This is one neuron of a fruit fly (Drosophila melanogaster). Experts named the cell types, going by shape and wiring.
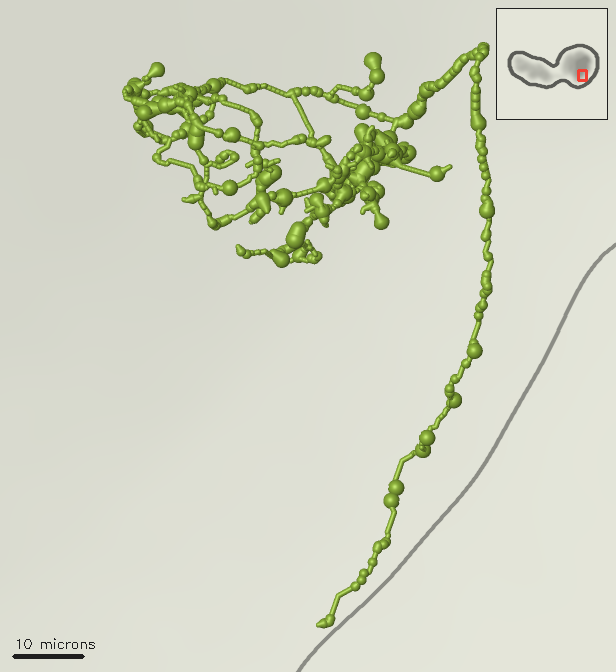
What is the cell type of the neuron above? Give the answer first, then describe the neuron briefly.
It is of cell type PhG1c. This is a sensory neuron entering the brain. No cell body is drawn. From top to bottom in the picture it spans about 85 microns.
